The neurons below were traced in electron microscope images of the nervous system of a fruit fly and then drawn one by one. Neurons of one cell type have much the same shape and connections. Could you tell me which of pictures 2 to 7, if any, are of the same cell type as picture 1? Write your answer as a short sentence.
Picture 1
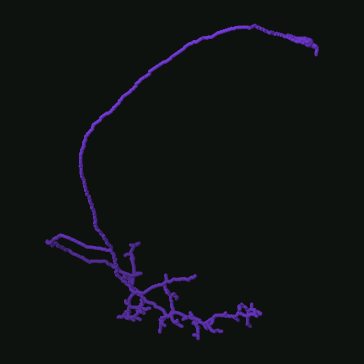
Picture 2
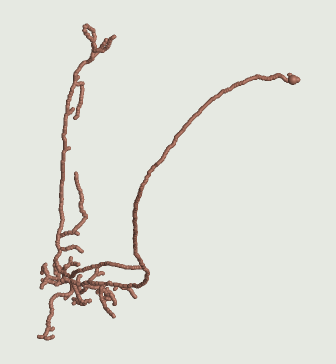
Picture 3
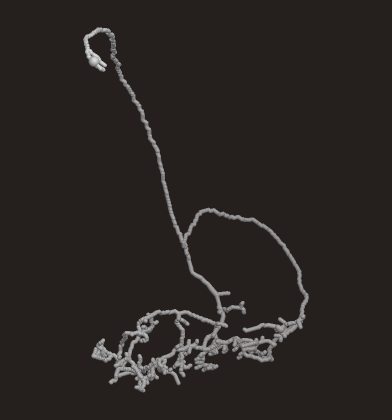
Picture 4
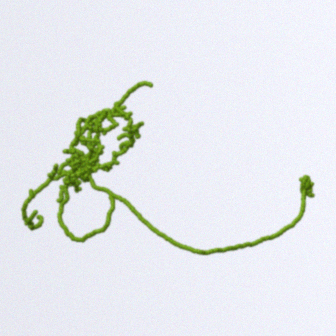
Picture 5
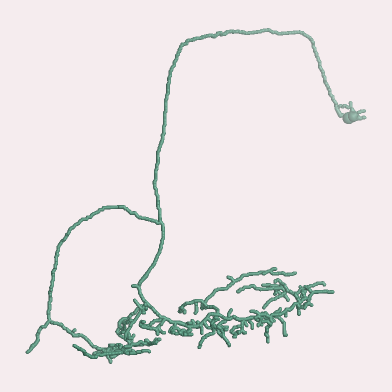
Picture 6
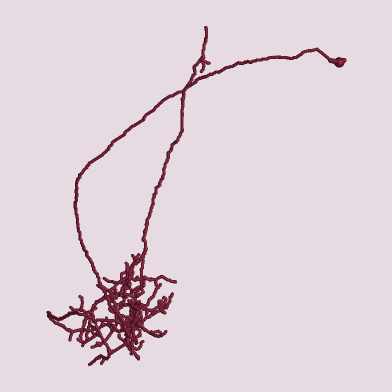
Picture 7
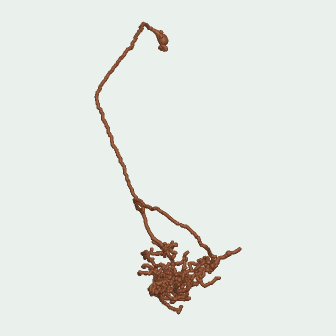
Picture 3, picture 4, picture 5 and picture 7 are of the same cell type.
